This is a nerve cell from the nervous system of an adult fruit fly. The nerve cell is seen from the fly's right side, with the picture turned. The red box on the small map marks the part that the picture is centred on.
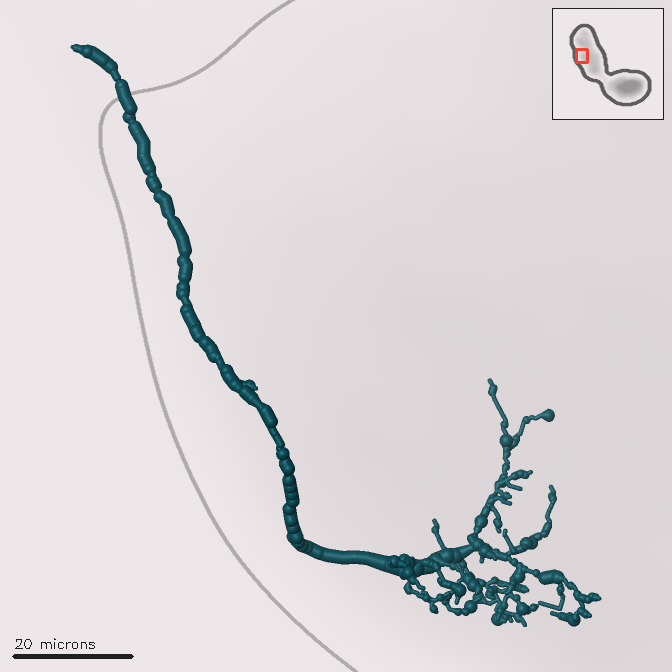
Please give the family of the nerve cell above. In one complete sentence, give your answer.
The family of the nerve cell is class mechanosensory tactile.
